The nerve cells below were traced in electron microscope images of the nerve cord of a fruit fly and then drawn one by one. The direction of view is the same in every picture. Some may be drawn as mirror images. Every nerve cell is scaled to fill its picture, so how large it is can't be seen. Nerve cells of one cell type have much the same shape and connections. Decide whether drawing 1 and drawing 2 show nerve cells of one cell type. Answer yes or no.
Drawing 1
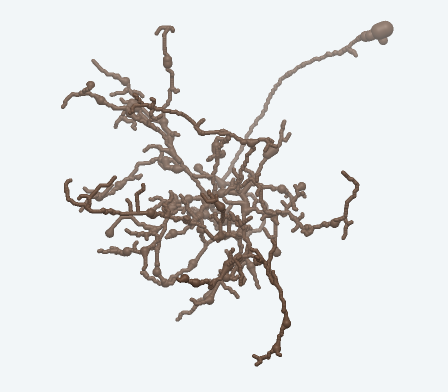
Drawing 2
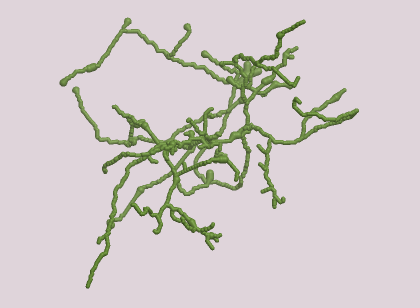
no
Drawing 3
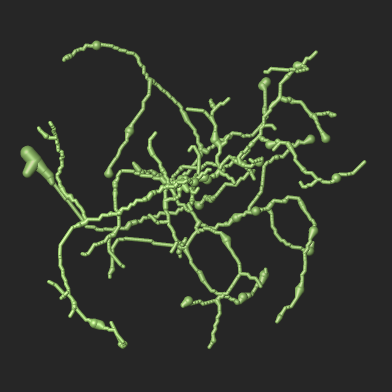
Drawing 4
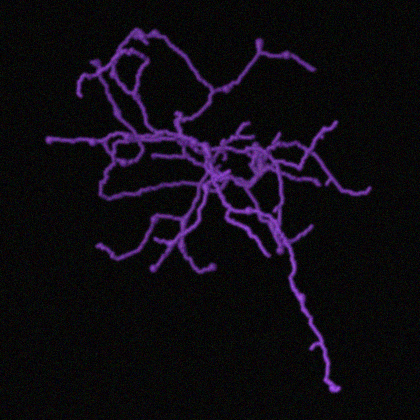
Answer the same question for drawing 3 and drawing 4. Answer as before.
yes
